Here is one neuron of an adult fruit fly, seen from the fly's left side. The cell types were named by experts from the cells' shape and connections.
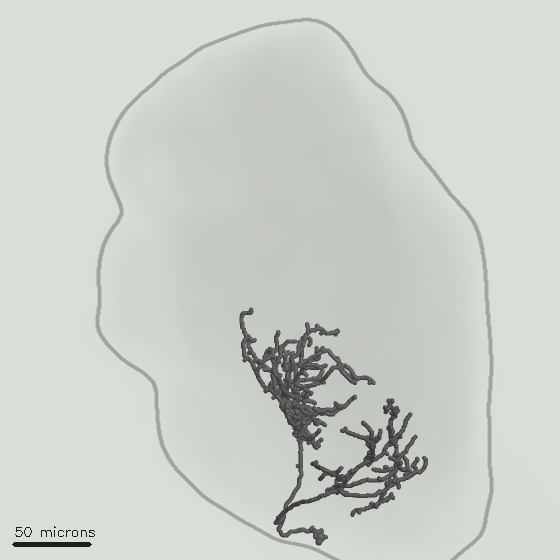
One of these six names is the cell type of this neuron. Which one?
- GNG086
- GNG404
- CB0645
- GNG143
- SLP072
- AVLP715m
GNG404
